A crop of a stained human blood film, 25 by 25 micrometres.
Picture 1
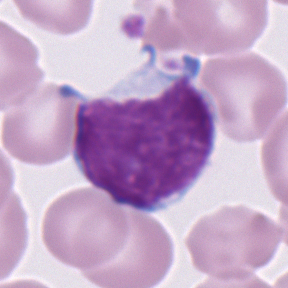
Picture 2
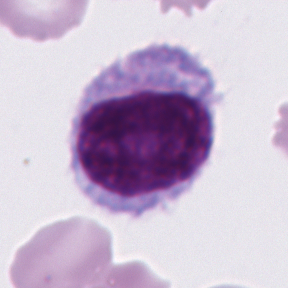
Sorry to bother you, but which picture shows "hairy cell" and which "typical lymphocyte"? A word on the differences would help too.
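Picture 1 shows a typical lymphocyte; picture 2 shows a hairy cell. Picture 1 has pale blue cytoplasm lying mostly in a cap above the nucleus, whereas picture 2 has pale greyish-blue cytoplasm, widest above the nucleus and narrow below it.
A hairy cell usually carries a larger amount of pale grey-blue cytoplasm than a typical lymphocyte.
Small blue knob-like projections stick out from the upper edge in picture 1, while many fine, short, hair-like projections fray the edge in picture 2. Chromatin is deep purple, dense and mottled in picture 1, and dark purple and patchy, with paler areas between darker clumps, in picture 2. The nucleus is about 12 micrometres across in picture 1 and about 12 by 9 micrometres and oval in picture 2.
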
